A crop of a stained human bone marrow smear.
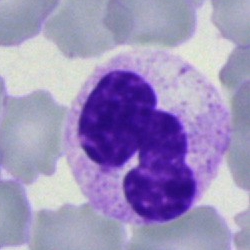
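Segmented neutrophil, stained human bone marrow smear. Lobed nucleus curving from upper left to lower right; lobes joined by broad connections, not thin threads. Cytoplasm abundant, pale pinkish-lilac, with fine scattered purple granules.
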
